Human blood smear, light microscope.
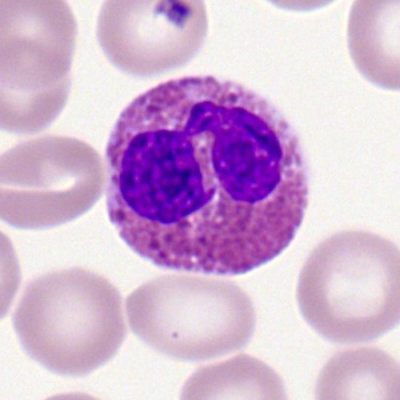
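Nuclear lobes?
Two, side by side, left and right, with a pale vertical cleft between them.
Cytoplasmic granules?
Coarse and reddish-pink, filling the cytoplasm all around the nucleus.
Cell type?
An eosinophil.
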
